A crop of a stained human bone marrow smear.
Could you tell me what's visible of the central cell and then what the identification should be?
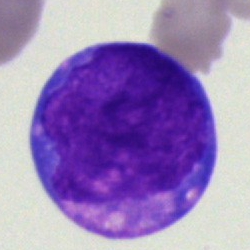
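Most of the cell is occupied by the nucleus, whose dark purple chromatin has a mottled, patchy texture. The cytoplasm is widest at the bottom of the cell, where several small pale spots lie within it. The cell is a blast.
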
